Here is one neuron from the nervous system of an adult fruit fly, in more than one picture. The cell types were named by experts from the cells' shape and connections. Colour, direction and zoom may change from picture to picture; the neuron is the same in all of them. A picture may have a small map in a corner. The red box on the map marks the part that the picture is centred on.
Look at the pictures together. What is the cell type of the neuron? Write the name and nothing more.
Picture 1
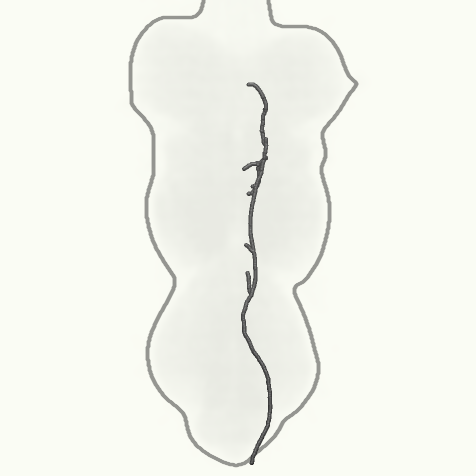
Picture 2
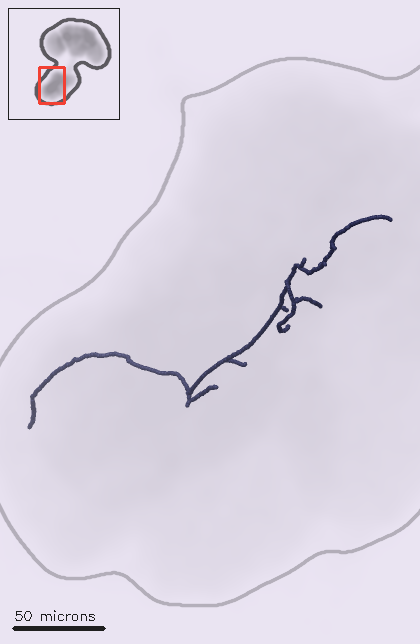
SNpp01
